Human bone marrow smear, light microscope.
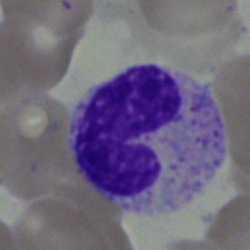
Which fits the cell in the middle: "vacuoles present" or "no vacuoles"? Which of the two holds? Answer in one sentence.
What the cytoplasm of this cell lacks is vacuoles.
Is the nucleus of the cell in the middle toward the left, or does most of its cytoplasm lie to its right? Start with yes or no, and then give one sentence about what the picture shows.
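Yes. The nucleus lies toward the left side of the cell.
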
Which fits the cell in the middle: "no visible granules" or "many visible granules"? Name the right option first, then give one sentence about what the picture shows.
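Many visible granules. Fine purple granules are scattered through the cytoplasm.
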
